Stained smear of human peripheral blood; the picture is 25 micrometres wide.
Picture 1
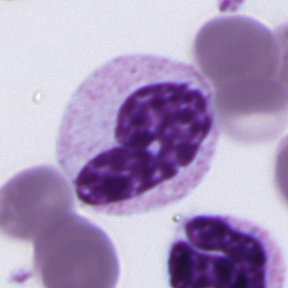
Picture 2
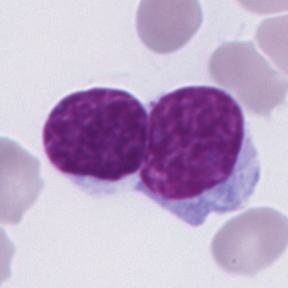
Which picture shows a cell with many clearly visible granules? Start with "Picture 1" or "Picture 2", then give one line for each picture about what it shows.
Picture 1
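Picture 1: Fine pink-violet granules are scattered throughout the cytoplasm.
Picture 2: The cytoplasm shows no granules.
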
